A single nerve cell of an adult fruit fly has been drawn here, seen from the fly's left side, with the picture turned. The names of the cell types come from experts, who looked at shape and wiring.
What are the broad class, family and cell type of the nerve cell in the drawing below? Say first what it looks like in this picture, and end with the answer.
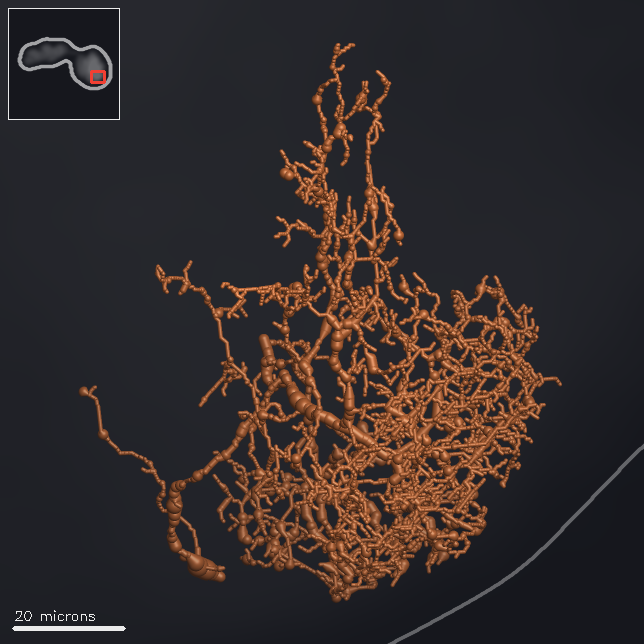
From top to bottom in the picture it spans about 100 microns. The picture shows more than a hundred branch ends. Its broad class is central-brain intrinsic neuron. The family is hemilineage SMPpd1. The cell type is SLP391.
